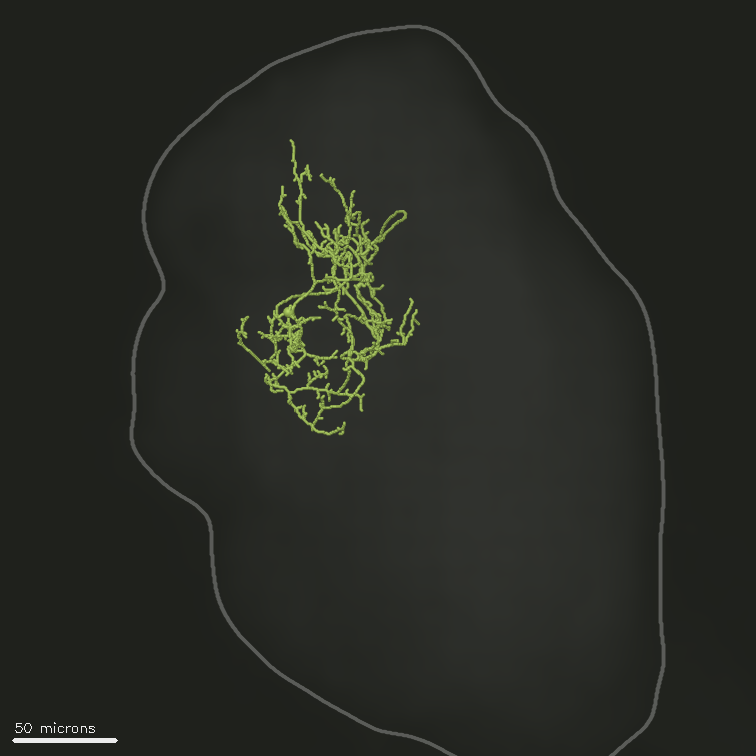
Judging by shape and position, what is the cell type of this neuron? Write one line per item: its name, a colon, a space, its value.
cell type: CL062_a2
